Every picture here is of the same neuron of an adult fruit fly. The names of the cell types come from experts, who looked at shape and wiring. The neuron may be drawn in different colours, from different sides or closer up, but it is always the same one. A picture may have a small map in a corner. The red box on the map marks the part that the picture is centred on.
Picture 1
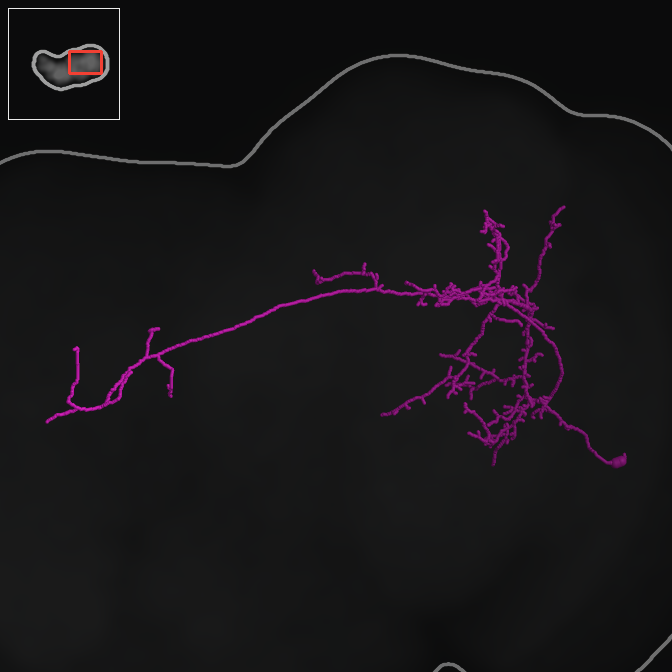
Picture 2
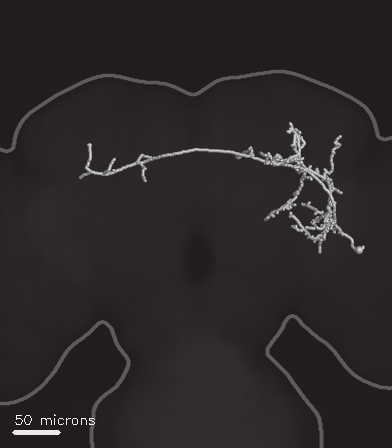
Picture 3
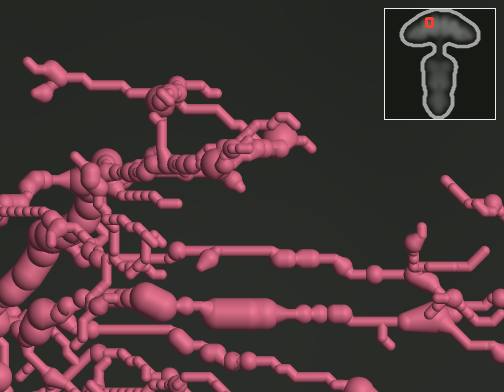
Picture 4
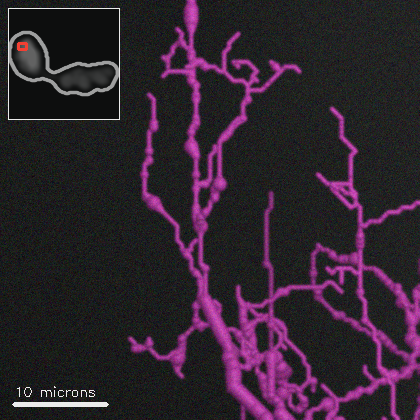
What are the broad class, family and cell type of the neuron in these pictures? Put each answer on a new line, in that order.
central-brain intrinsic neuron
hemilineage VLPl&p2_lateral
AVLP745m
